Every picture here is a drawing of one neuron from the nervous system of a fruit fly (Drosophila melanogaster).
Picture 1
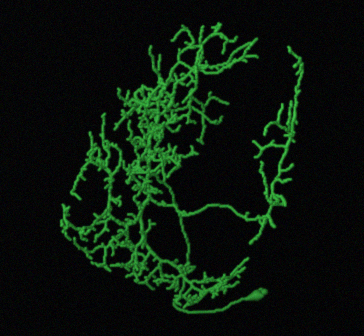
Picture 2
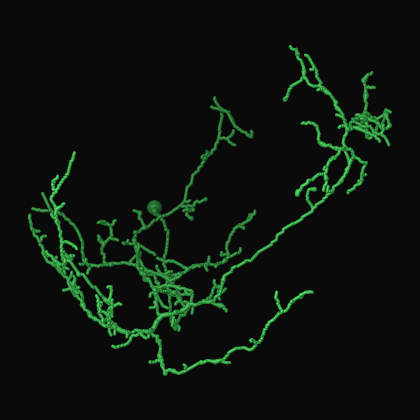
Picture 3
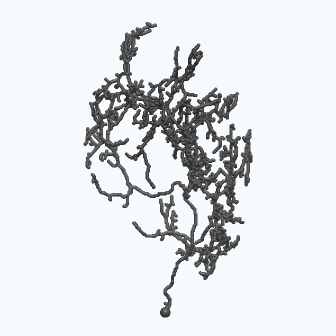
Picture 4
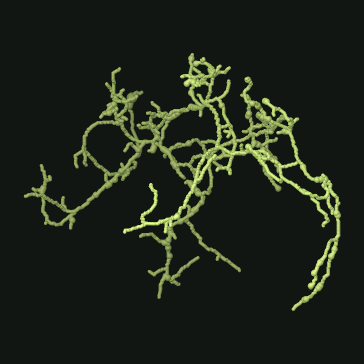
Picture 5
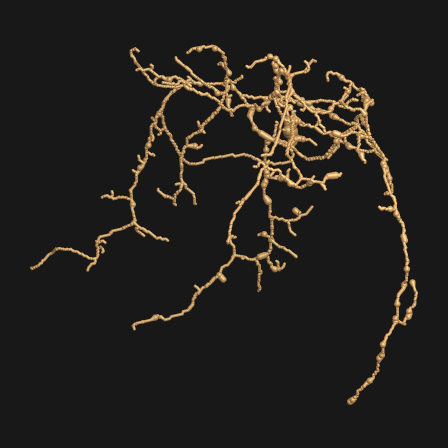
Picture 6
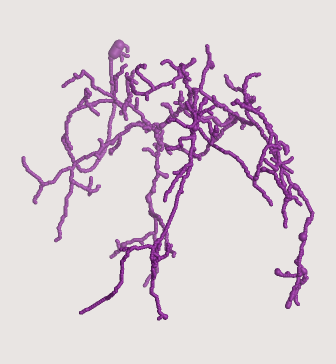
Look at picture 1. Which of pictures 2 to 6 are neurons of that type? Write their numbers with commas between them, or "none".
2, 3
